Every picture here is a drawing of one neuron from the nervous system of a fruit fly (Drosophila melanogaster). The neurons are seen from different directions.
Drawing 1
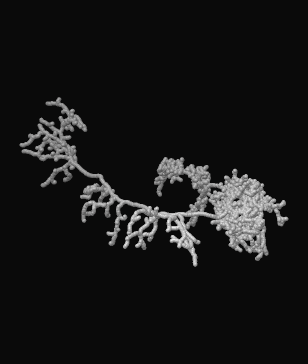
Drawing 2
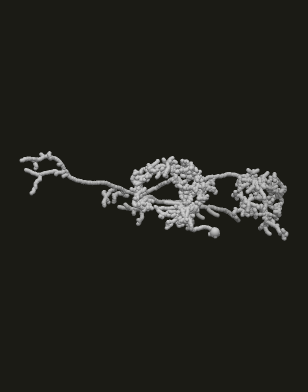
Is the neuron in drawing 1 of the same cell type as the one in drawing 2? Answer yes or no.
no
